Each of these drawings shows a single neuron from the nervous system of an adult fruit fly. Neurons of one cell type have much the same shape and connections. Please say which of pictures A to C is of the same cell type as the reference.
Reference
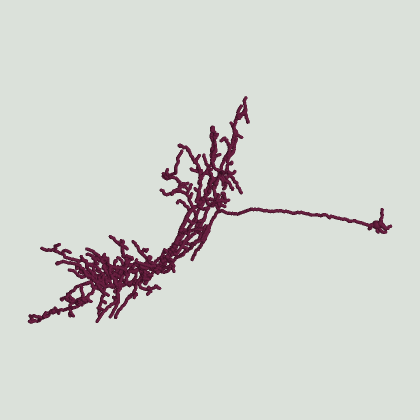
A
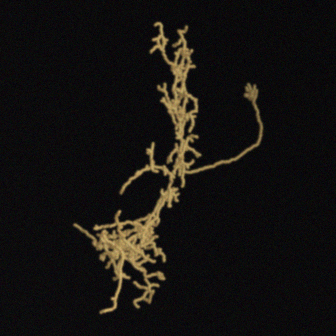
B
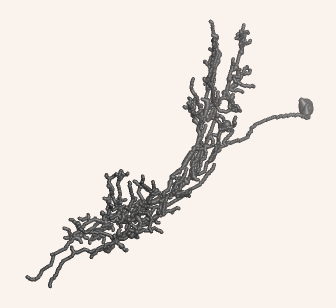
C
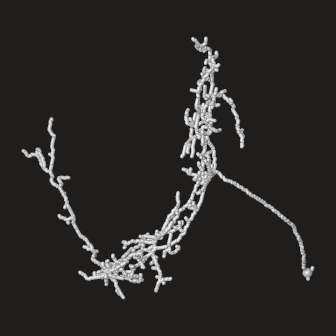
B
